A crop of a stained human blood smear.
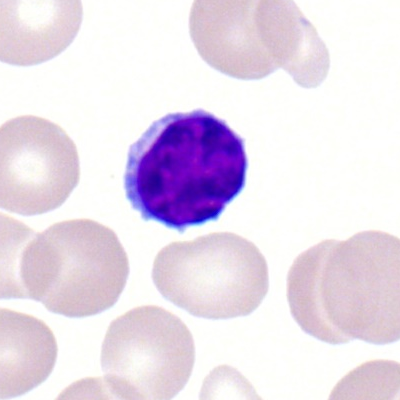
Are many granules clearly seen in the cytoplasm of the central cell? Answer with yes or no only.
No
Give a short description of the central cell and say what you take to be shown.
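In outline the cell is round, its edge slightly ragged. Its chromatin is dense, dark purple and coarsely clumped. The cytoplasm is a scant, pale blue rim, widest on the left side of the cell. Answer: a lymphocyte.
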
